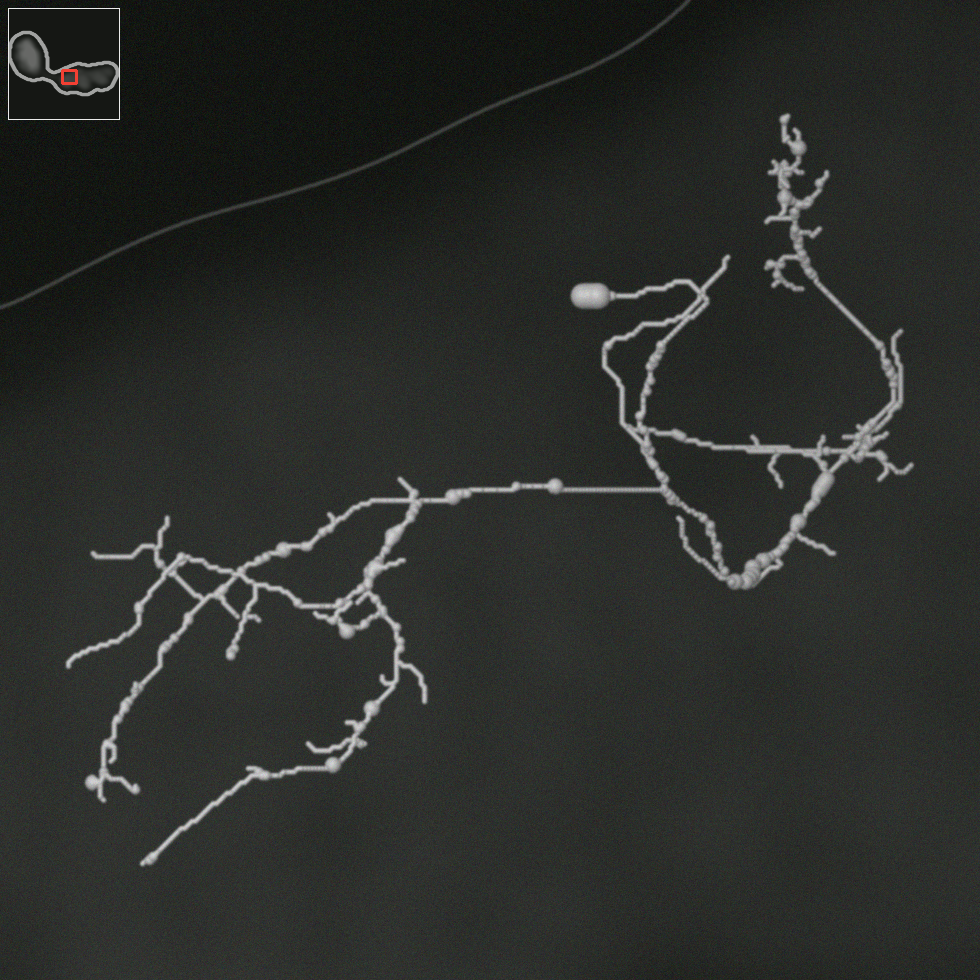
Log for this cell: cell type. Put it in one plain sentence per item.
The cell type is GFC4.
